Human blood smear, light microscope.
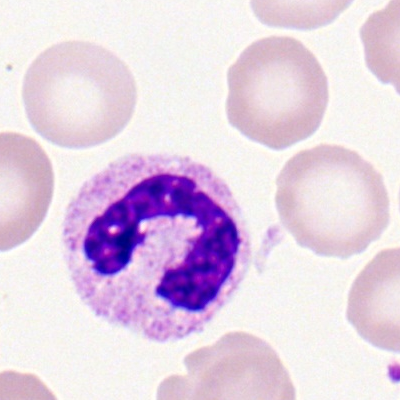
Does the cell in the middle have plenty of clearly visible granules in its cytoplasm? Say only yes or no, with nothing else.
Yes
